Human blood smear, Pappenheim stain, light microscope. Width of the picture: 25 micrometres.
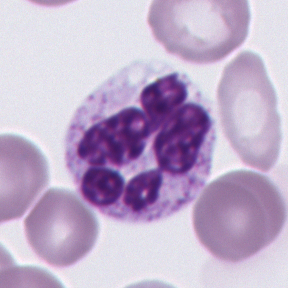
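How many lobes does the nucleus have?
Five separate lobes, with dark purple, coarsely clumped chromatin.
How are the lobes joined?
Only by thin strands, or with no visible link at all.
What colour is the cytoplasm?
Pale lilac-pink.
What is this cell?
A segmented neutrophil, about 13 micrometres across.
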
